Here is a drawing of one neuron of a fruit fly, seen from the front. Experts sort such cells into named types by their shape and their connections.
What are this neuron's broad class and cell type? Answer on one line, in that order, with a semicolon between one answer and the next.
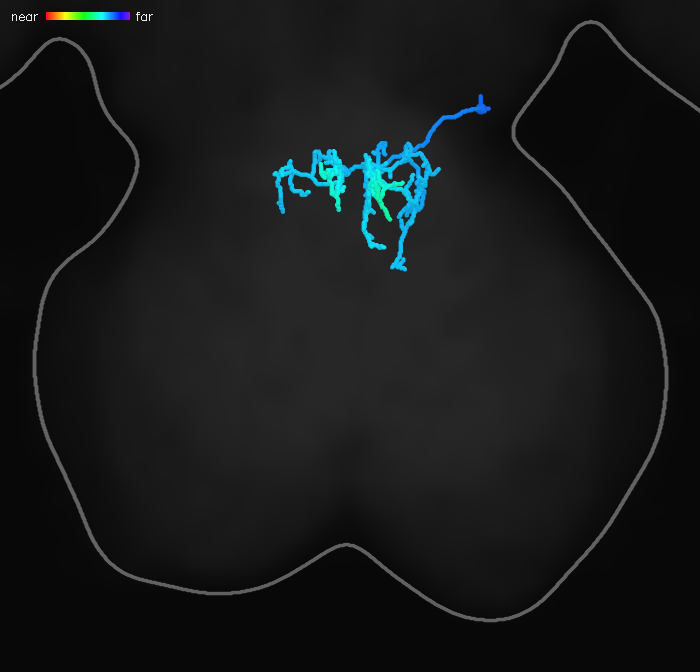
nerve-cord intrinsic neuron; INXXX443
